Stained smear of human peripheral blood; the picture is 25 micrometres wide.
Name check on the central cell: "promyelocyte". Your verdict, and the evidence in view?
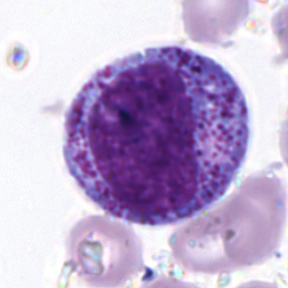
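Take the granules first: many reddish-purple ones fill the cytoplasm, and they are distinct small round dots rather than fine dust.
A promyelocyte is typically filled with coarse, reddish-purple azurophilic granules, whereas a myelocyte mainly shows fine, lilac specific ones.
So both their colour and their coarseness go with promyelocyte rather than myelocyte.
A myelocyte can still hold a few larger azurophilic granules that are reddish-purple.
Here, though, there are many of them, not a few, so that point also favours promyelocyte. The cytoplasm between the granules, pale lilac-blue, is less clear-cut.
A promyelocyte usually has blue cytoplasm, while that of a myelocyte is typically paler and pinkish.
The blue tone leans toward promyelocyte and the paleness toward myelocyte, so this feature could go with either. The outline is round and smooth, and the cell is about 16 micrometres across. All told, promyelocyte fits.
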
